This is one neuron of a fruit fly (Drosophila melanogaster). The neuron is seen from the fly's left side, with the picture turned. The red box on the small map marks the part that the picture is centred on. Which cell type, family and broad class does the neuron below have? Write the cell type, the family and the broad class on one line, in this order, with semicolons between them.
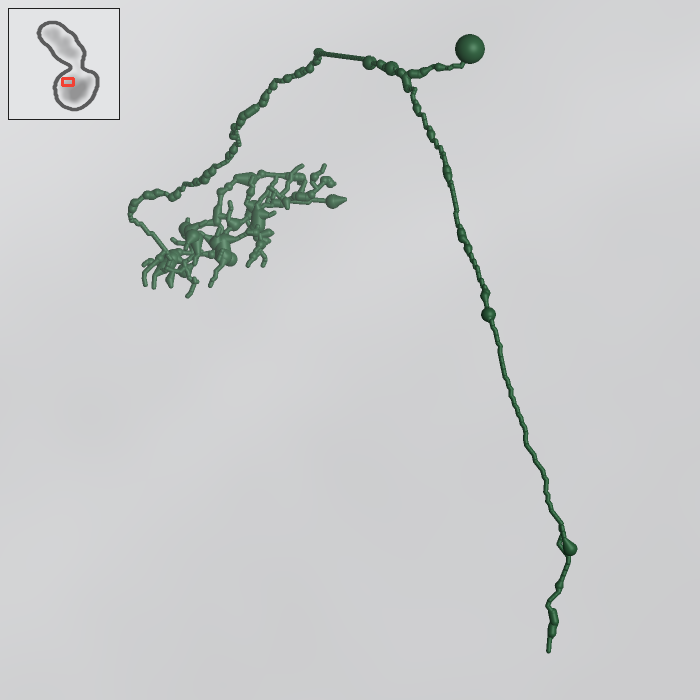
LPC2; LPC; visual projection neuron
